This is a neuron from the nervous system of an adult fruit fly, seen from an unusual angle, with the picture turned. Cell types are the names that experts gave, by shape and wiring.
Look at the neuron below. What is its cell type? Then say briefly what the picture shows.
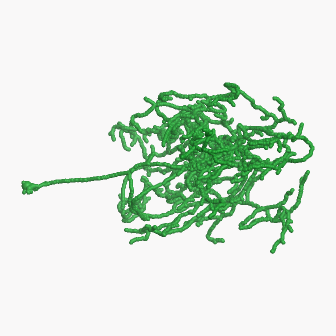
Its cell type is INXXX290. This is a nerve-cord intrinsic neuron. Dozens of branch ends can be seen. In this view it is wider than it is tall.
